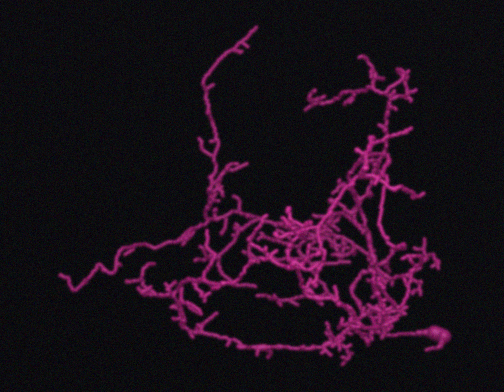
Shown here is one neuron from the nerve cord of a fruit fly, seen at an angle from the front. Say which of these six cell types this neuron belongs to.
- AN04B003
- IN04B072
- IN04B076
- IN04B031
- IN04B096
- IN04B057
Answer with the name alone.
IN04B057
